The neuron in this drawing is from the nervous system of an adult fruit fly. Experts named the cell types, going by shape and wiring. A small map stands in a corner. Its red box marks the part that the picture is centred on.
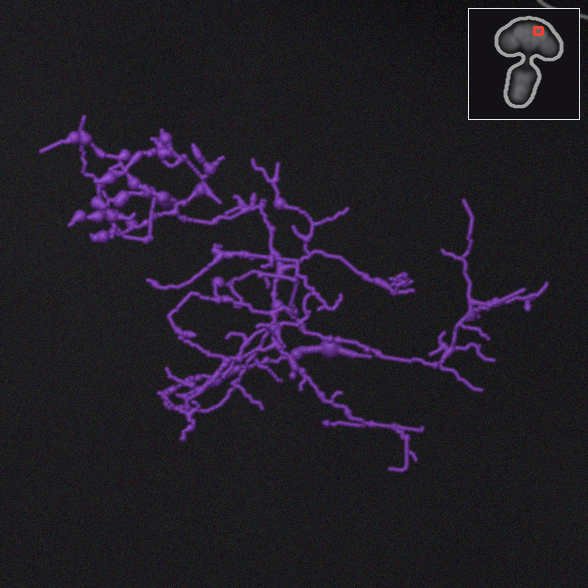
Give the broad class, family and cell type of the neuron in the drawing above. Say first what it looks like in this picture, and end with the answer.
It lies in the brain. The cell body can be seen in the middle of the picture. The picture shows dozens of branch ends. It is a central-brain intrinsic neuron. The family is hemilineage SLPpm1. The cell type is CB1281.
